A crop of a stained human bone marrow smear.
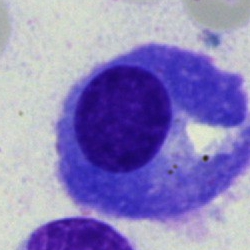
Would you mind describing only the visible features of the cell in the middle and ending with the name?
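Chromatin dense, deep purple throughout nucleus. Cytoplasm abundant, deep blue. Pale, nearly clear area in cytoplasm just right of nucleus, holding a few tiny black dots. Plasma cell.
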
